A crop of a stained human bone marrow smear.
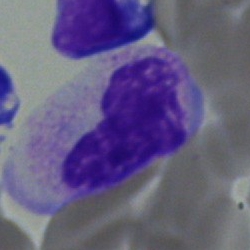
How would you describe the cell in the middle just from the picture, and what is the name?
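The cell is oval, elongated along a line running from lower left to upper right. Its cytoplasm is abundant and fills the lower left half of the cell. Fine pinkish-purple granules are scattered through this cytoplasm, and no vacuoles are visible in it. This is a band neutrophil.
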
